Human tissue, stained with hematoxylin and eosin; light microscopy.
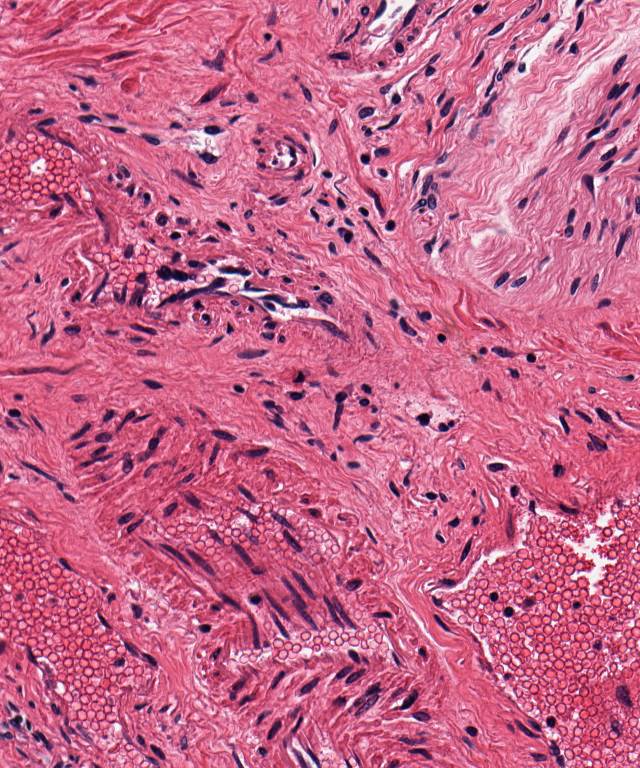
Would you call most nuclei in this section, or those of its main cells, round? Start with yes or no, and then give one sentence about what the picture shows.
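No. The stroma contains many scattered cells with elongated, dark, spindle-shaped nuclei.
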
